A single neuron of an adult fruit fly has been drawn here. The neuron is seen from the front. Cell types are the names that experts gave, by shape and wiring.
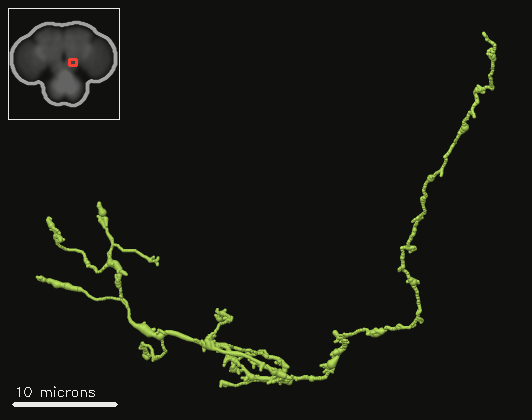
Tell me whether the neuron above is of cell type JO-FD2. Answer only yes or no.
yes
